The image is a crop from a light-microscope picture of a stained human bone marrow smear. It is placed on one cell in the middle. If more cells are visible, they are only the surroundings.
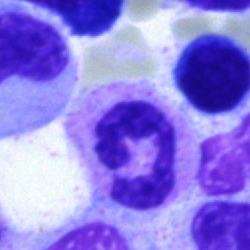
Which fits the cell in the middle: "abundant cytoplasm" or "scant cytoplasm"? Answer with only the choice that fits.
Abundant cytoplasm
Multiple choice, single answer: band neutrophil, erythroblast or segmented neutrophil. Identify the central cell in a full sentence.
The cell featured at the centre of this crop is a segmented neutrophil.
